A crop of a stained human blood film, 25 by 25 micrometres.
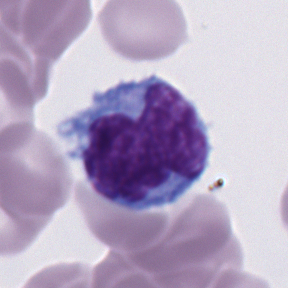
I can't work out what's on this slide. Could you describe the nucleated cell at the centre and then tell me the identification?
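Roughly round in outline, the cell has fine, ragged projections fringing its left and upper-left border. A notch marks the upper edge of the nucleus. No distinct granules are visible in the cytoplasm. The cell is a monocyte.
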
